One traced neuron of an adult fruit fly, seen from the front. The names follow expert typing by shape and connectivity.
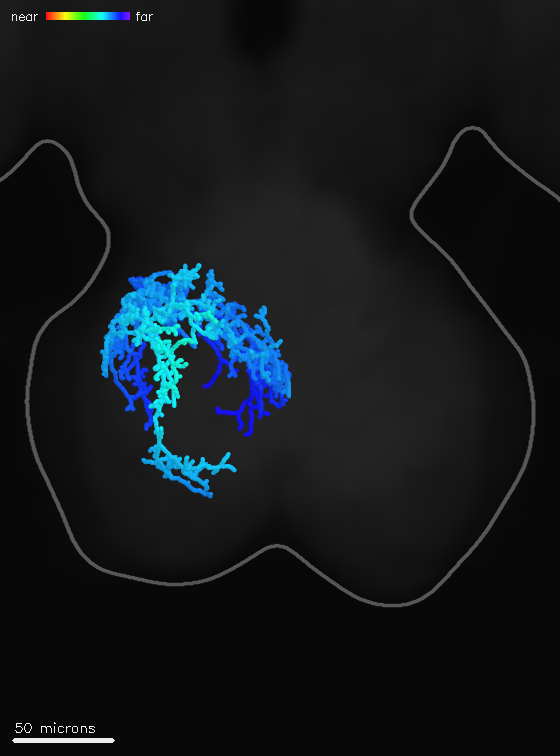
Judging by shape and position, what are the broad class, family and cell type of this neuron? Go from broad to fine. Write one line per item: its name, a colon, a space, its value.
broad class: nerve-cord intrinsic neuron
family: hemilineage 19A
cell type: IN19A033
